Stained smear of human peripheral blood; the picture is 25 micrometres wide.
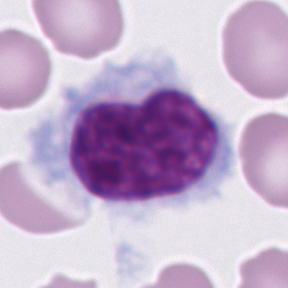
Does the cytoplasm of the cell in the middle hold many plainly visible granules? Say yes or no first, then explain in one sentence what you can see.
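No. No distinct granules are seen in the cytoplasm.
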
